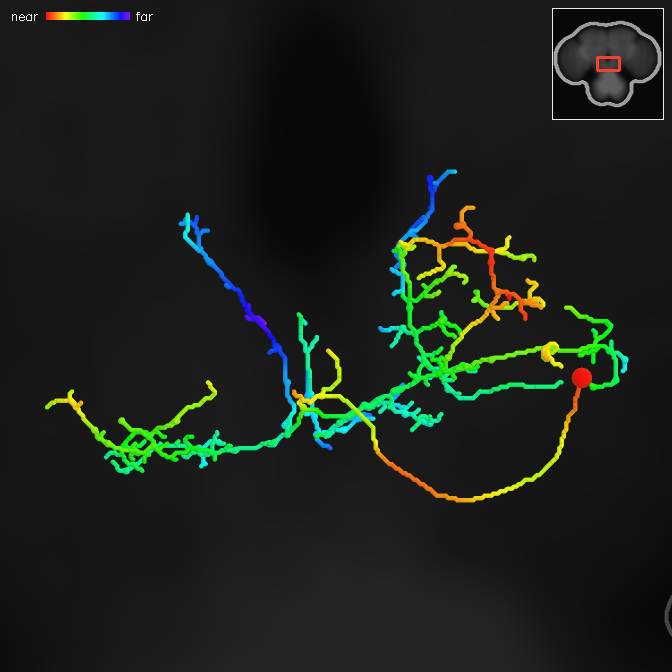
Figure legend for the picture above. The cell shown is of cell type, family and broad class: GNG239; hemilineage TRdm; central-brain intrinsic neuron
